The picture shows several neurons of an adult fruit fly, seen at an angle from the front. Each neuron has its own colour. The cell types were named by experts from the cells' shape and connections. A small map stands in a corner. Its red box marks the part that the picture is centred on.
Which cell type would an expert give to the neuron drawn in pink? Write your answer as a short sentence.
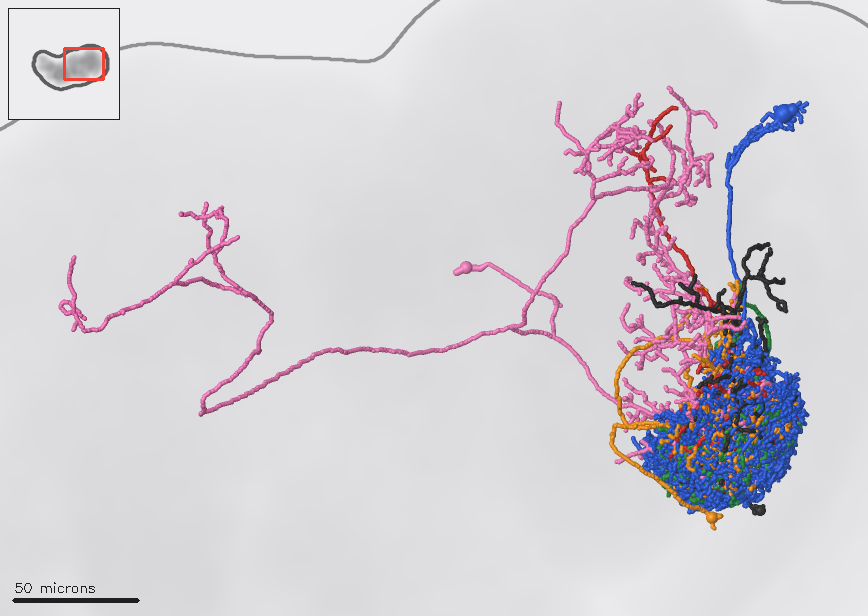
The cell type is AVLP504.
